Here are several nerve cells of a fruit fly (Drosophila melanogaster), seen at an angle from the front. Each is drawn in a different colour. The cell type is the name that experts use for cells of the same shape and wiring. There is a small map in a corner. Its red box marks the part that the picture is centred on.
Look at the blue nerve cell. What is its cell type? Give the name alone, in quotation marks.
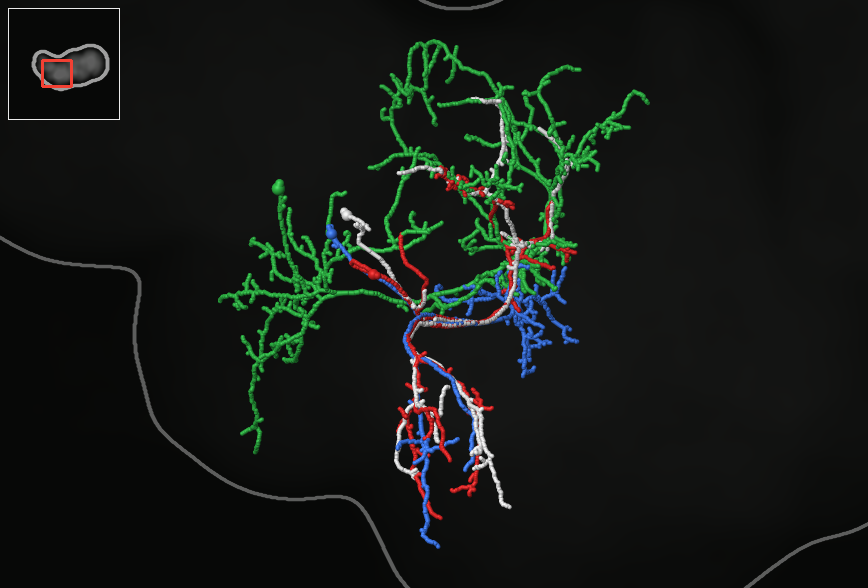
"IN11A039"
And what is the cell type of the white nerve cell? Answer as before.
"IN11A044"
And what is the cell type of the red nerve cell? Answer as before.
"GFC4"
